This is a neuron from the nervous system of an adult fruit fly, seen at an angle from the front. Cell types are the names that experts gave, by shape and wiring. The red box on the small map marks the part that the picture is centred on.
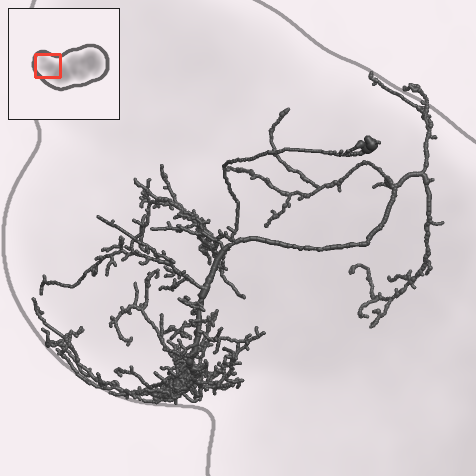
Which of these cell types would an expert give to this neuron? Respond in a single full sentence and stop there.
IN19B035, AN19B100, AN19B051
This neuron is typed as IN19B035.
